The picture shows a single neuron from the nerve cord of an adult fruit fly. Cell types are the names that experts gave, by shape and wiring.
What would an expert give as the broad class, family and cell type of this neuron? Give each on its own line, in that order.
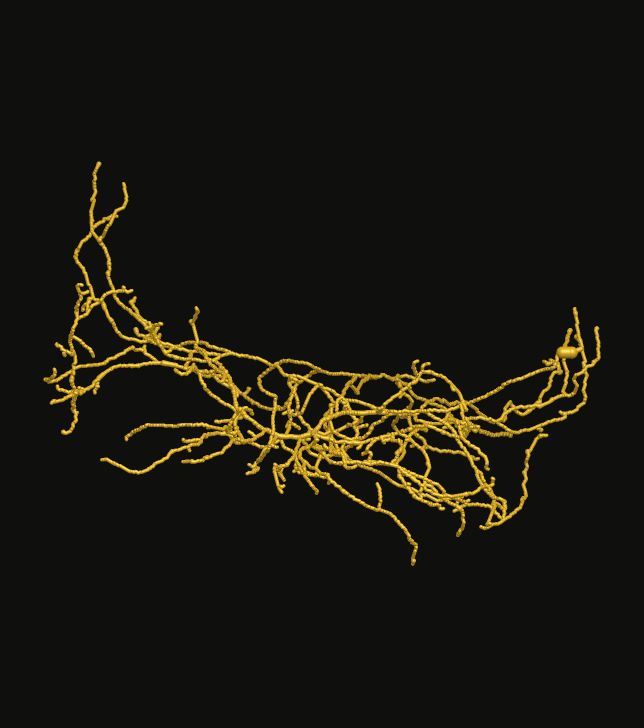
nerve-cord intrinsic neuron
hemilineage 12A
IN12A027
